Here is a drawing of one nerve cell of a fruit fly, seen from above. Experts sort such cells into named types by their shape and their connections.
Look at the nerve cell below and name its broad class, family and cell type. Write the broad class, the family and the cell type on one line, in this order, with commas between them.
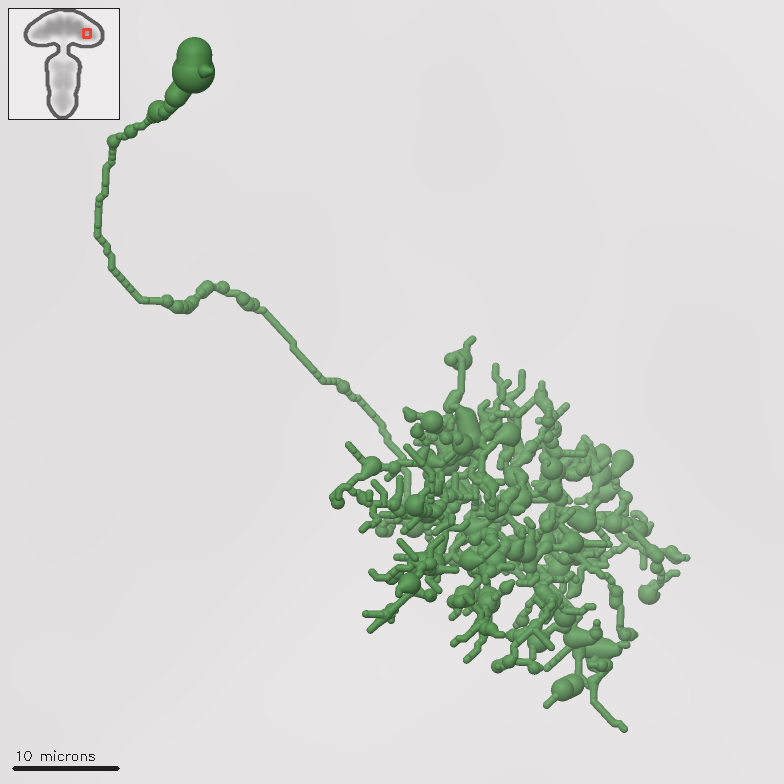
optic-lobe intrinsic neuron, Pm, Pm5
